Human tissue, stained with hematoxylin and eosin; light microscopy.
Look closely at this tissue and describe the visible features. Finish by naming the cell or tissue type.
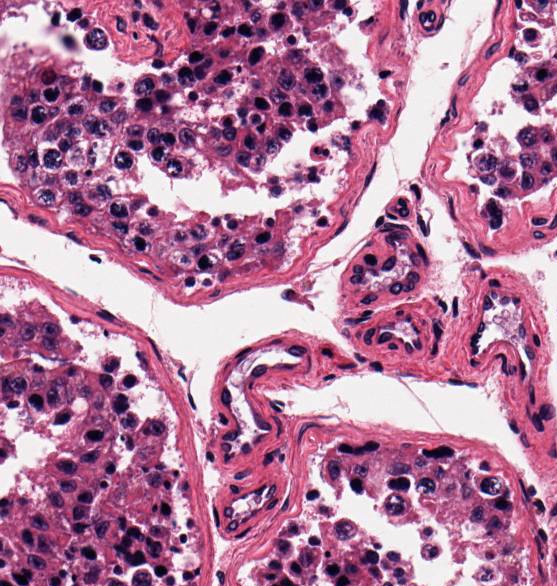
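Rounded tubules cut in cross-section make up the field, with pale, largely empty spaces between them. In their walls, flattened, elongated nuclei lie parallel to the wall. The large tubules at the corners are filled with many layers of cells with round nuclei, and in the upper-left one, some cells have large round nuclei with pale cytoplasm around them. This tissue is testis.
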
